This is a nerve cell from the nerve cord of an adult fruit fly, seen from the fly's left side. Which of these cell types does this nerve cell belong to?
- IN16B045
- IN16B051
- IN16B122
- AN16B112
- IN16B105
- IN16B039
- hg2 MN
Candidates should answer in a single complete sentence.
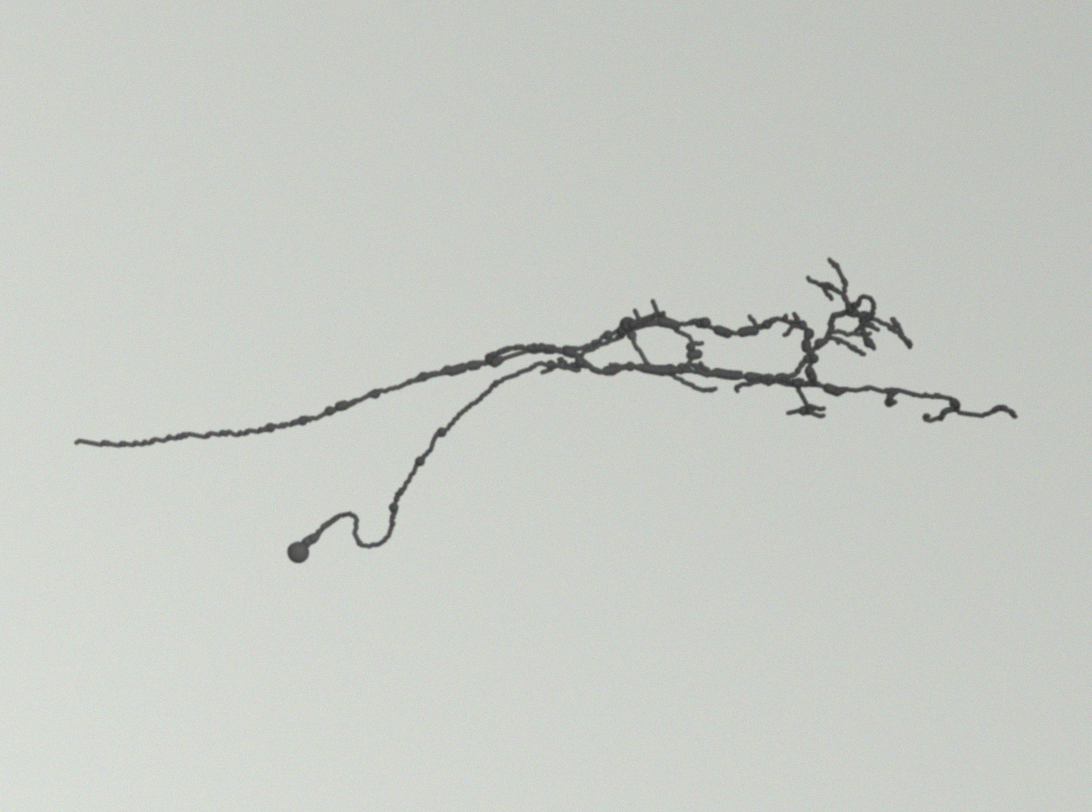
This nerve cell counts as a member of the cell type AN16B112.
